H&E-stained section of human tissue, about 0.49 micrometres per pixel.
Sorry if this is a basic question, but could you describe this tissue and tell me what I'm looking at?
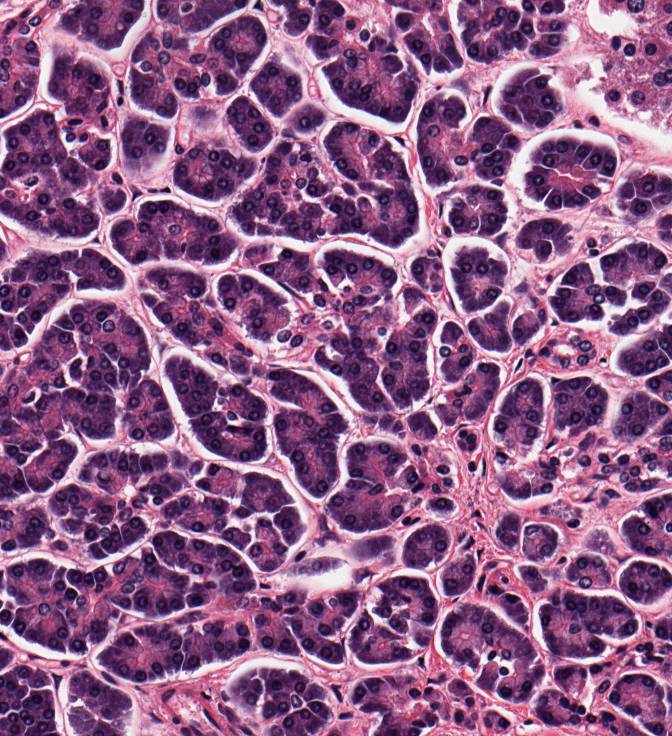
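Acini around tiny central lumina; clearest as a narrow slit in a nest at upper right. Acinar cells: one round dark nucleus each, placed mostly toward the outer edge of the nest. White retraction clefts separate many nests from surrounding stroma. Fat cells: none in field. Tissue: pancreas.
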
